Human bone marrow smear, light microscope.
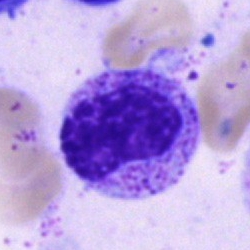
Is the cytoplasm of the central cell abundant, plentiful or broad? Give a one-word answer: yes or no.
No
